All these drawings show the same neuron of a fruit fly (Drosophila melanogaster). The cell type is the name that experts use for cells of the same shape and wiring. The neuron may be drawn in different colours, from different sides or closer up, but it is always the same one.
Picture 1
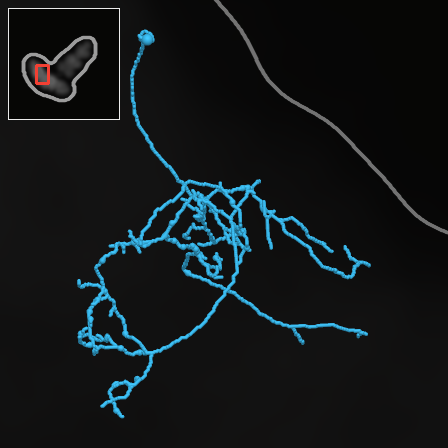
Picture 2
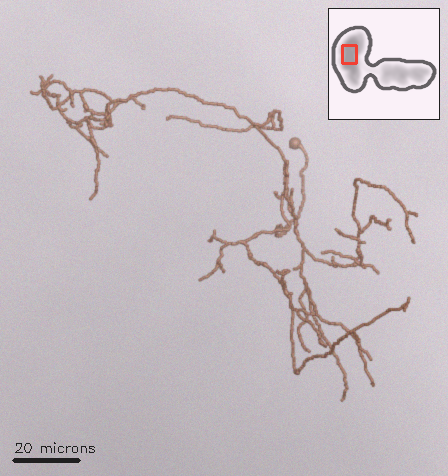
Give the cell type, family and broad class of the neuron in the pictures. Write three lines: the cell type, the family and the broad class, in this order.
CL167
hemilineage CLp1
central-brain intrinsic neuron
